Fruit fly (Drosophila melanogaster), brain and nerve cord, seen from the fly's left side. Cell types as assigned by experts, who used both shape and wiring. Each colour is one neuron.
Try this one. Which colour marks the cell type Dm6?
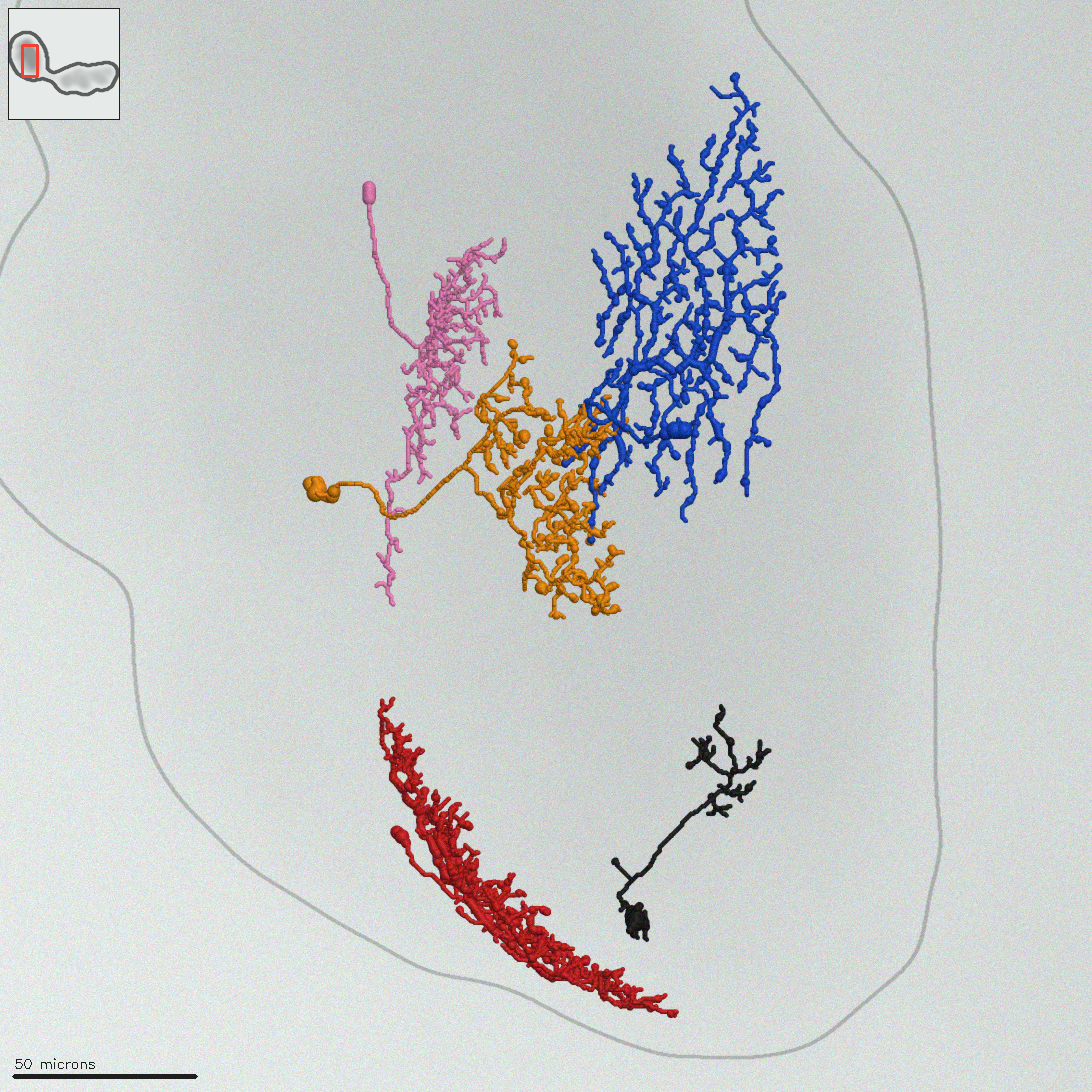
red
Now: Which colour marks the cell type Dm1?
orange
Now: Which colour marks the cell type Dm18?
blue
